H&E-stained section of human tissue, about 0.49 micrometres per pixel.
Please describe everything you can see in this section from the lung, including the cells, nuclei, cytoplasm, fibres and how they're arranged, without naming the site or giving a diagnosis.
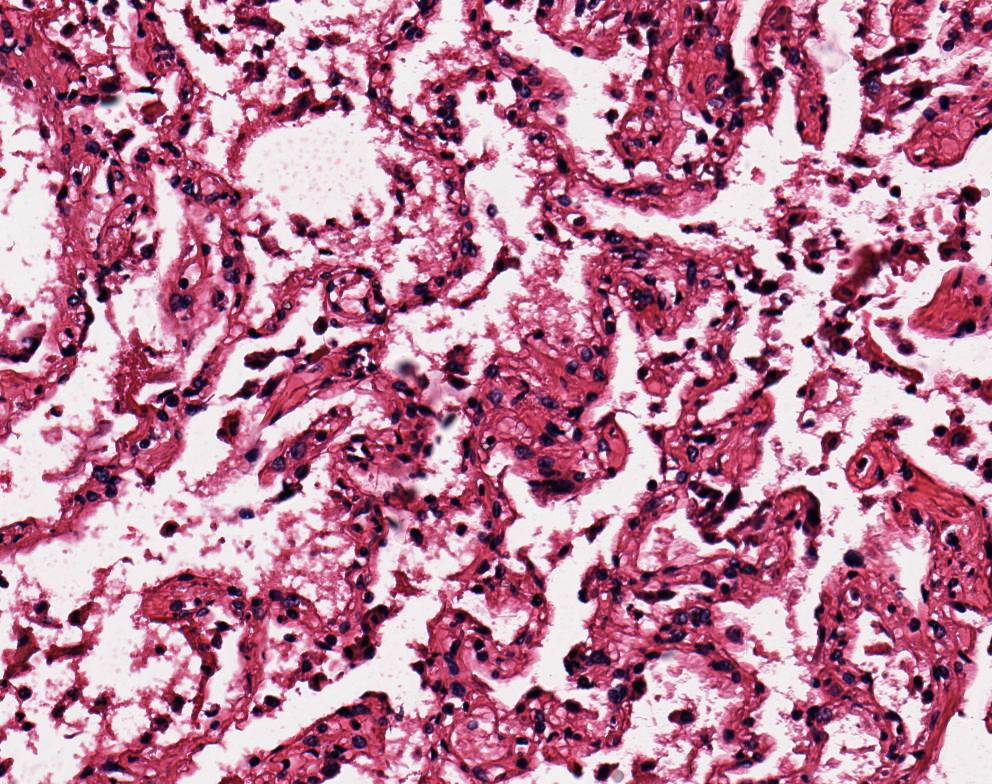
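Everywhere I look, the tissue runs in irregular cords that branch and join one another, with white spaces between them. I can't find glands or any surface epithelium. Fat cells, too, are absent.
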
